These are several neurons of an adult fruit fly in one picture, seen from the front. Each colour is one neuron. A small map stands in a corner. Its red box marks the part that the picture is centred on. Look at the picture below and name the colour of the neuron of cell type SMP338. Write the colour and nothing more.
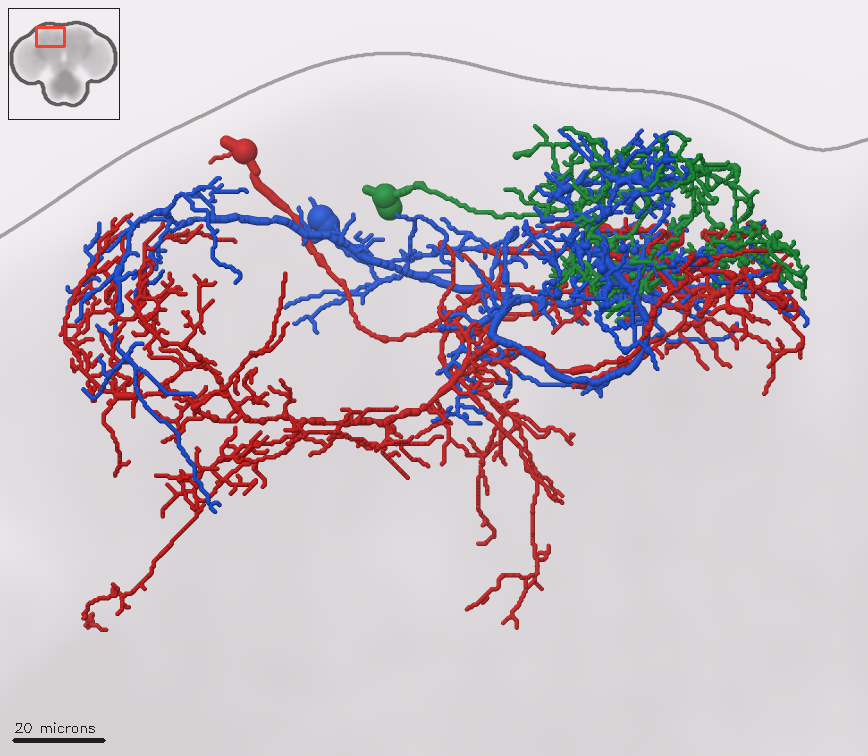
green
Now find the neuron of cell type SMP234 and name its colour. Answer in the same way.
blue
